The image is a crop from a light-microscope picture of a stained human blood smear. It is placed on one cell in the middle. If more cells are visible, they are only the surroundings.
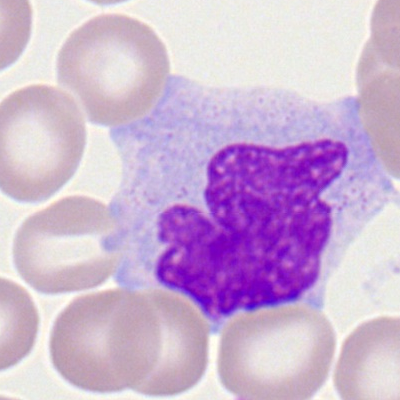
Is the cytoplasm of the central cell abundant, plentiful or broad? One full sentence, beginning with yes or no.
Yes, in this cell the cytoplasm is broad.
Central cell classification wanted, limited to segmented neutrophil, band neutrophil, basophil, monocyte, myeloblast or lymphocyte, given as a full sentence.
Present in the middle of the crop is a monocyte.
